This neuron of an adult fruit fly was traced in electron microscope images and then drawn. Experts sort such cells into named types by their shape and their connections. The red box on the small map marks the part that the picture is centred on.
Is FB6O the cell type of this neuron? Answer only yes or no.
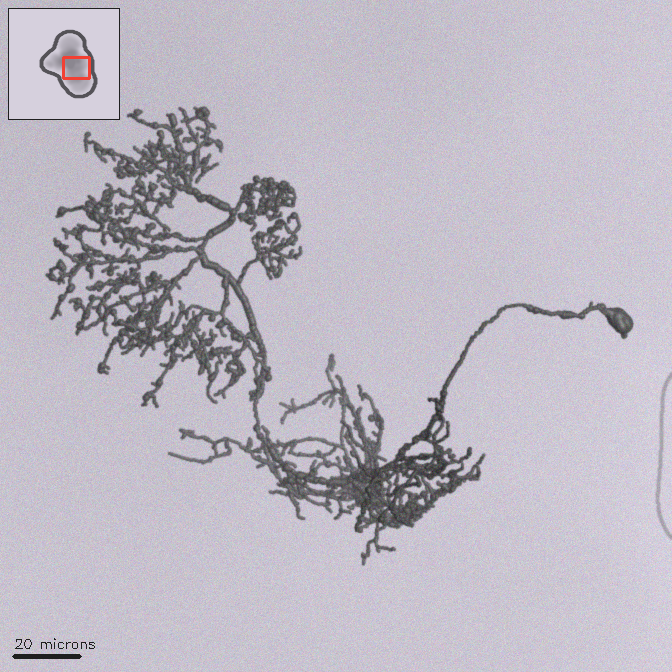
no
